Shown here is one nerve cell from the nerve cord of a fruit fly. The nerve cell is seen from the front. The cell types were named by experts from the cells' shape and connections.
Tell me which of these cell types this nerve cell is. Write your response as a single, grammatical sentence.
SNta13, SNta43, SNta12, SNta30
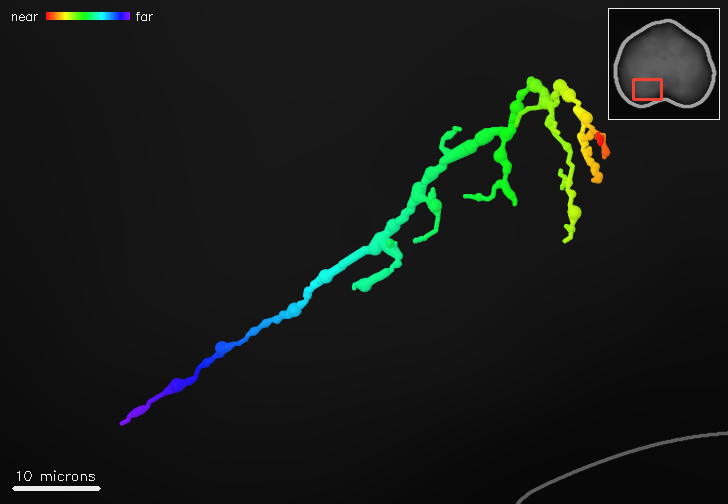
The cell type carried by this nerve cell is SNta43.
